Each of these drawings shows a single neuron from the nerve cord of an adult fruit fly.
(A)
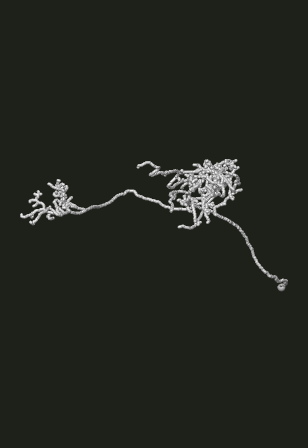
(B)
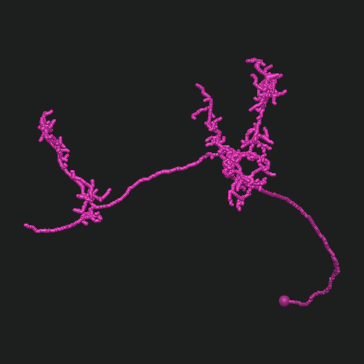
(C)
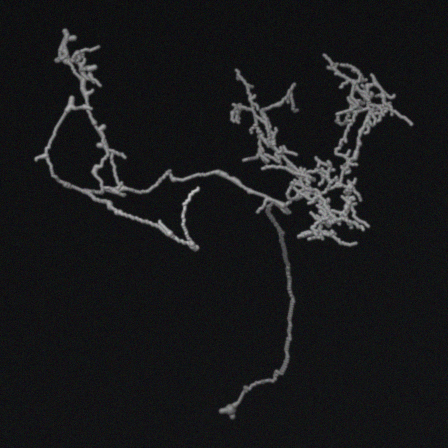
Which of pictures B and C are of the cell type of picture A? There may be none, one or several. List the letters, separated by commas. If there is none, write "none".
none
